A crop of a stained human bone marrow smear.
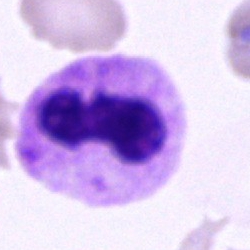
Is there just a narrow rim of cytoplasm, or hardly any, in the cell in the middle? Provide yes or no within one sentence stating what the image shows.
No, rather than scant, the cytoplasm of the cell is plentiful.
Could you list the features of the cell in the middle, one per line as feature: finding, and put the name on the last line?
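Outline: roughly round, smooth, no projections
Nucleus: elongated, lying horizontally across the cell
Constriction: pinched in near the middle, notch on upper edge
Chromatin: dense, dark purple
Name: segmented neutrophil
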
